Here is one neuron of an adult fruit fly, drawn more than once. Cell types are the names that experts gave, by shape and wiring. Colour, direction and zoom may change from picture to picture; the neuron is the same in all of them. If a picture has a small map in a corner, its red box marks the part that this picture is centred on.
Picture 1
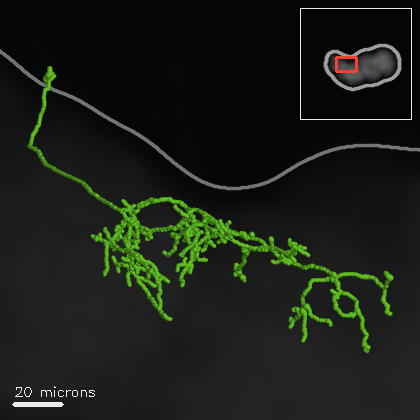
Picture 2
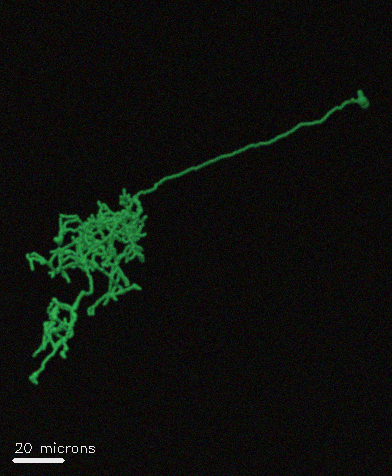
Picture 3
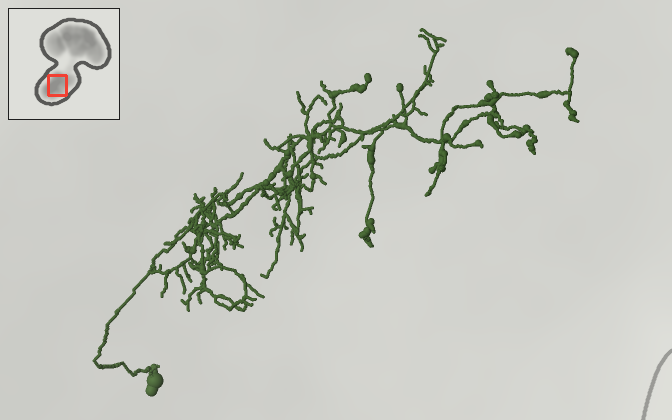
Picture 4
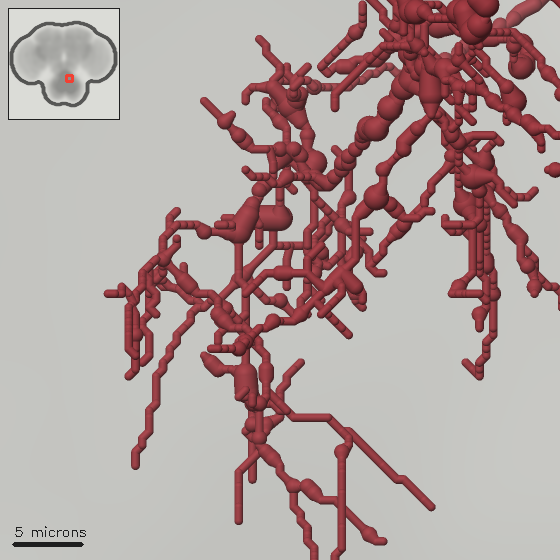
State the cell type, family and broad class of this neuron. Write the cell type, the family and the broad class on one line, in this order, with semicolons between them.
IN03B062; hemilineage 03B; nerve-cord intrinsic neuron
